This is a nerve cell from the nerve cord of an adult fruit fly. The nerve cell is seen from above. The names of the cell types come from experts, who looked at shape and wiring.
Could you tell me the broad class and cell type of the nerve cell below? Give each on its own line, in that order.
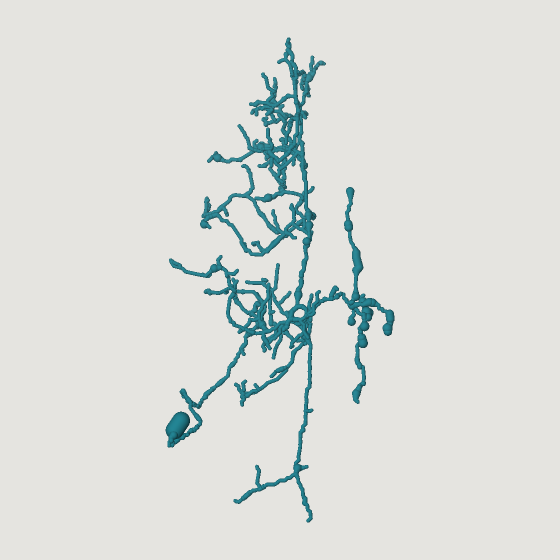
nerve-cord intrinsic neuron
INXXX420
